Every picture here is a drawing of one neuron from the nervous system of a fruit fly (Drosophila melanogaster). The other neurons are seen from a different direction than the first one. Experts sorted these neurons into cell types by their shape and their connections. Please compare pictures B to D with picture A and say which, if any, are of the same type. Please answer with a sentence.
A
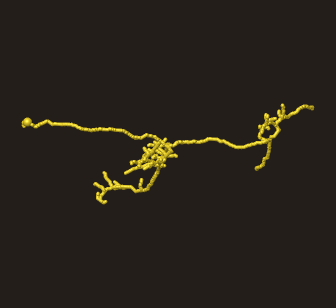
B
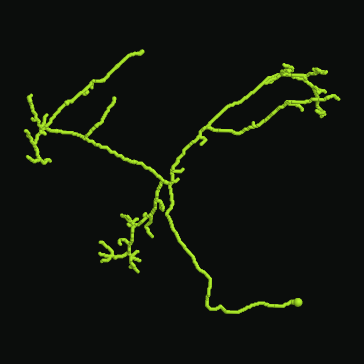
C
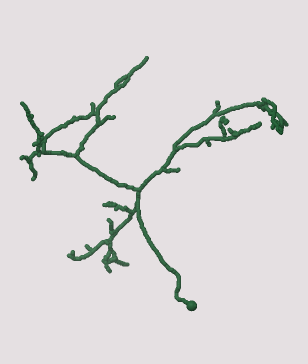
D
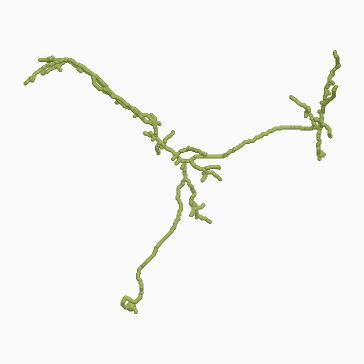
Picture B, picture C and picture D are of the same cell type.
